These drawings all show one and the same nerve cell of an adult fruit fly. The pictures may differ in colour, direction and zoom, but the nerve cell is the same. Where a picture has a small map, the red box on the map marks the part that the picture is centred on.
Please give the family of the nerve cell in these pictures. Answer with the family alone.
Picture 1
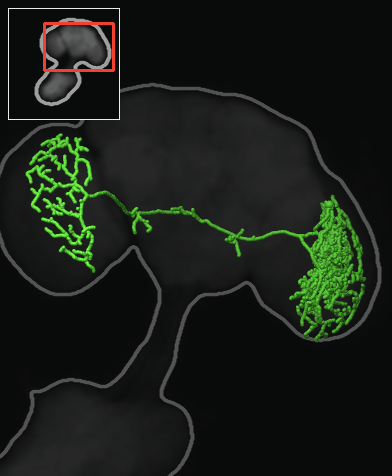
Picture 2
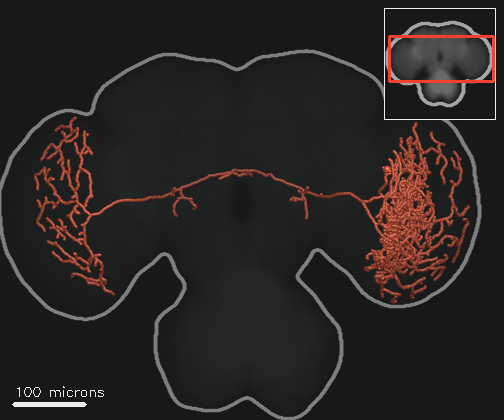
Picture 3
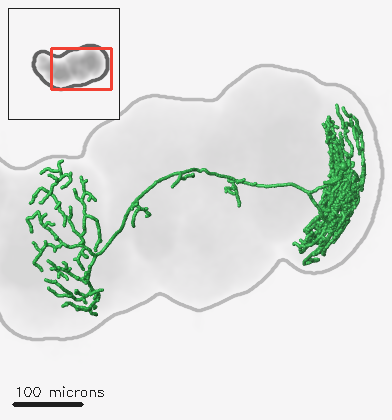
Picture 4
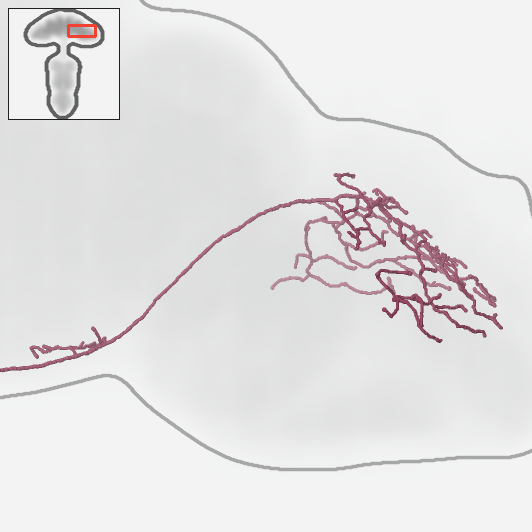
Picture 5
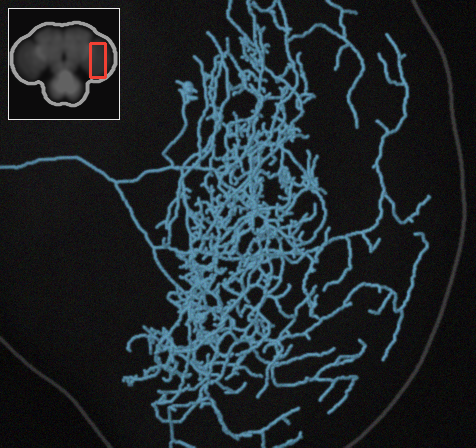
hemilineage VPNl&d1_lateral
